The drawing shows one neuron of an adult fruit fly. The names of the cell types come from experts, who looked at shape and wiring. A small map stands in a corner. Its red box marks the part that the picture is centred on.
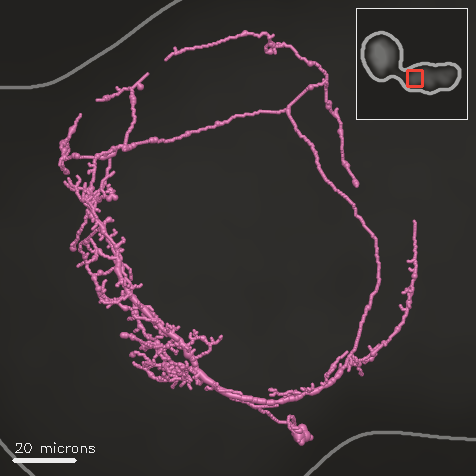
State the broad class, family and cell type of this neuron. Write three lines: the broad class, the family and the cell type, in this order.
nerve-cord intrinsic neuron
hemilineage 04B
IN04B034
